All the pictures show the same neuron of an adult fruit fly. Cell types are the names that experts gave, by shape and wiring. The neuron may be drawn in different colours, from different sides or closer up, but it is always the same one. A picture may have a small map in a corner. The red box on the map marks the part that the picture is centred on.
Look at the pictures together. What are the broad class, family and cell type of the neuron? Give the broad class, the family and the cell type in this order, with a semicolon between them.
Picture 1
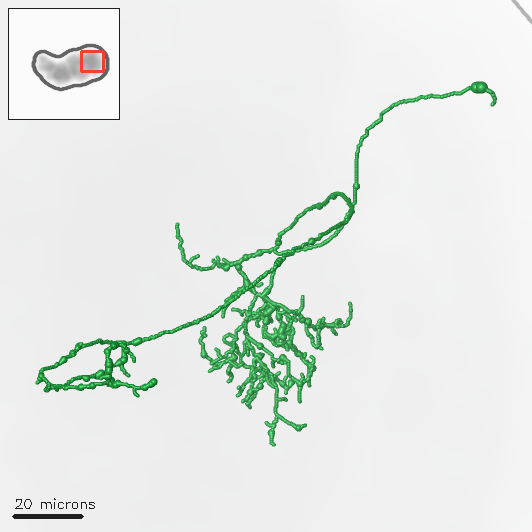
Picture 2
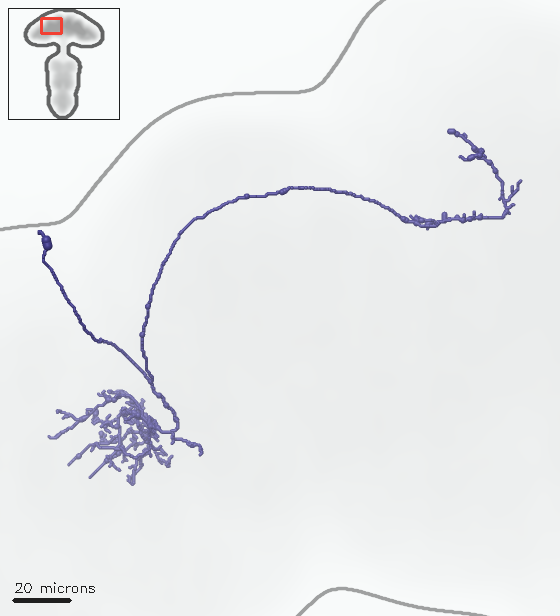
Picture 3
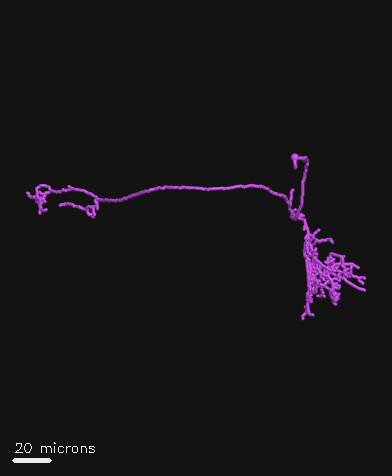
visual projection neuron; hemilineage SLPa&l1_lateral; LC33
